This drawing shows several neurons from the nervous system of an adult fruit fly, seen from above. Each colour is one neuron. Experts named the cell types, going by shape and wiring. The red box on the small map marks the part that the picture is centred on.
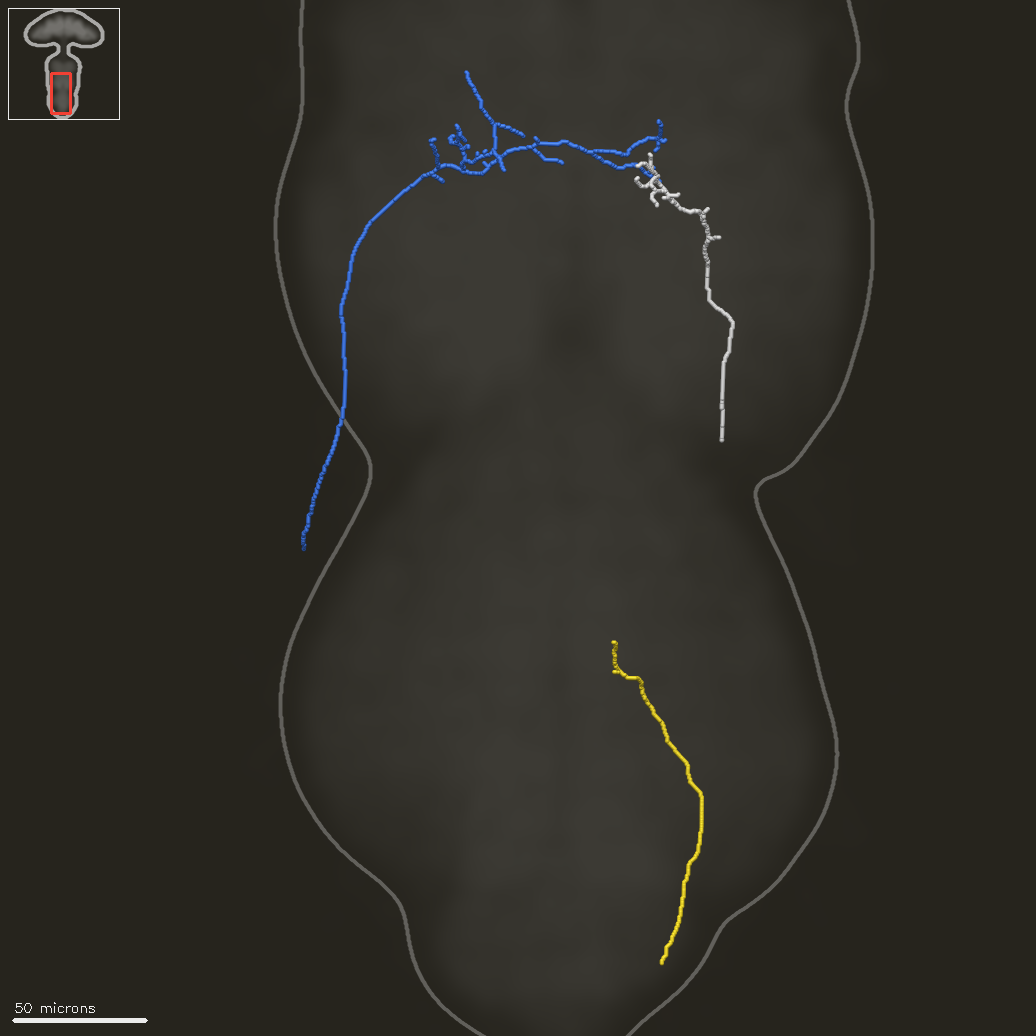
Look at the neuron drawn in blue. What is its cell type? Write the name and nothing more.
SNta42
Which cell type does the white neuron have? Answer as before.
SNta34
